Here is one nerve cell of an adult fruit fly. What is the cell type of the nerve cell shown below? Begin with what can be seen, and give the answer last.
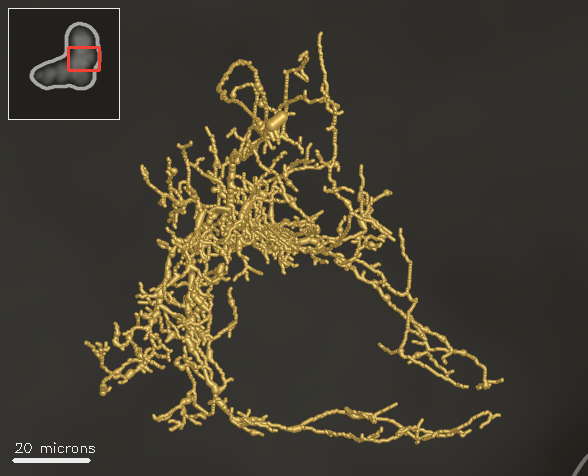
The cell body can be seen at the top of the picture. By the scale bar it is about 110 microns wide in this view. More than a hundred branch ends can be seen. Its broad class is central-brain intrinsic neuron. Its cell type is PS019.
